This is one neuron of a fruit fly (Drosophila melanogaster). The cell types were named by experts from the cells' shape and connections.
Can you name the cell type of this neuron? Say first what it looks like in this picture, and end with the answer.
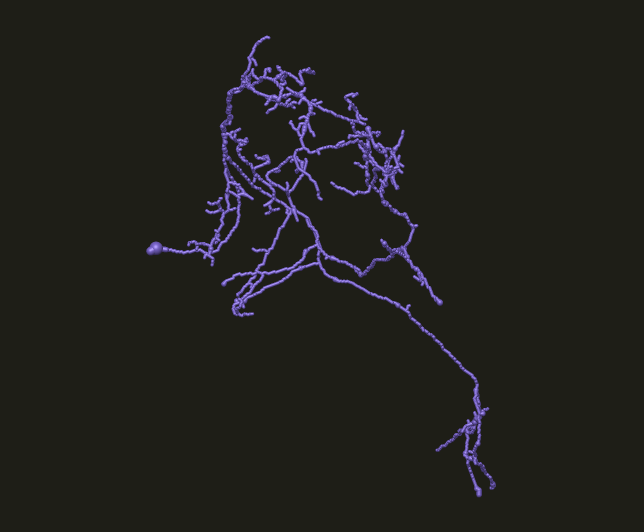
The cell body can be seen on the left of the picture. The picture shows dozens of branch ends. Its broad class is central-brain intrinsic neuron. The cell type is SMP723m.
